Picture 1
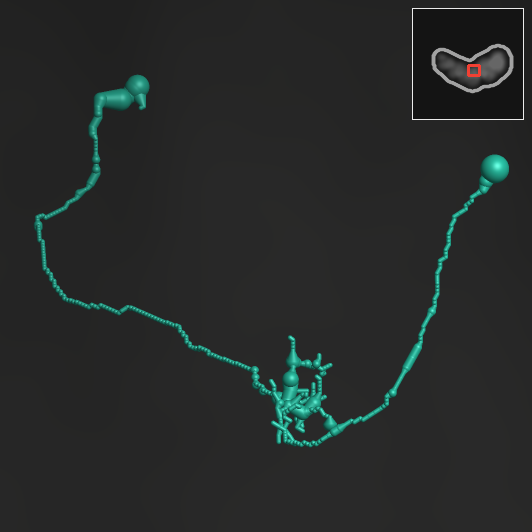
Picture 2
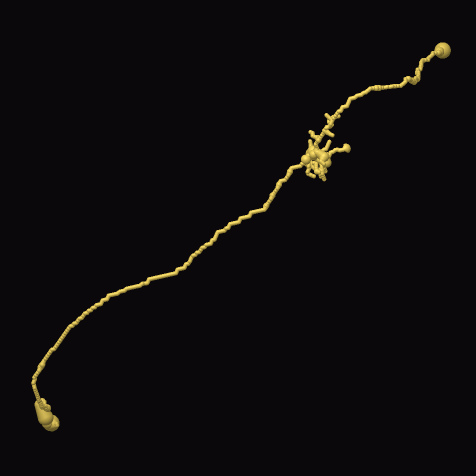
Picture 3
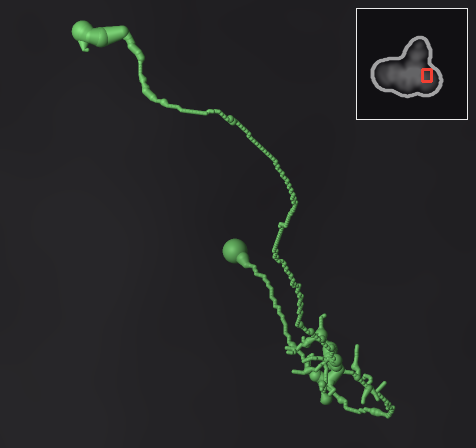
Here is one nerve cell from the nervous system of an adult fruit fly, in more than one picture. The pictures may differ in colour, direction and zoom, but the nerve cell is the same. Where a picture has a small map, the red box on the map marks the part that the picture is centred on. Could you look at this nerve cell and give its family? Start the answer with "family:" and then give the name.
family: Tm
